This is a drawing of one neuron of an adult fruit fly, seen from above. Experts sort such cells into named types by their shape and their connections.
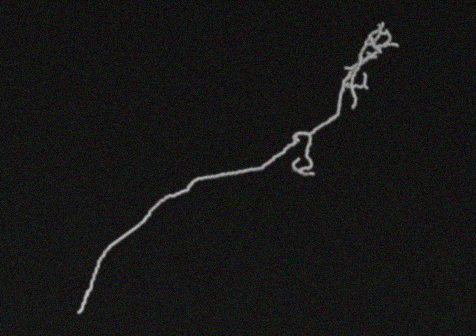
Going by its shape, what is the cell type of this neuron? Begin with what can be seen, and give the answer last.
The drawing shows no cell body. As drawn here it is about as wide as it is tall. Its broad class is sensory neuron entering the nerve cord. The cell type is WG3.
